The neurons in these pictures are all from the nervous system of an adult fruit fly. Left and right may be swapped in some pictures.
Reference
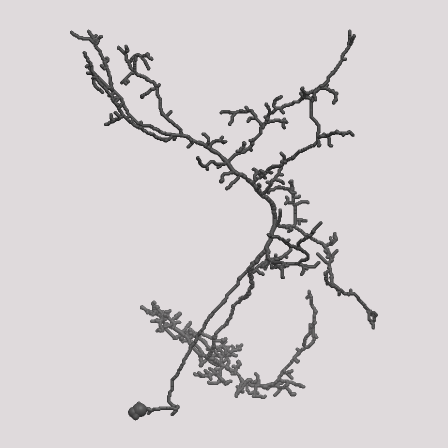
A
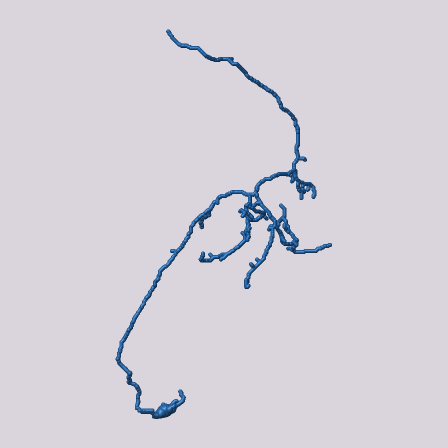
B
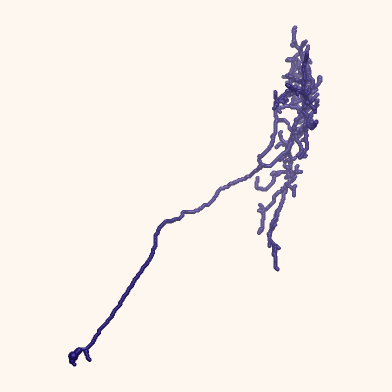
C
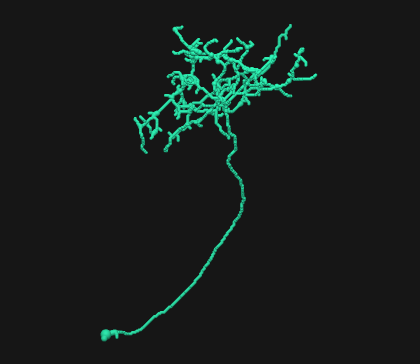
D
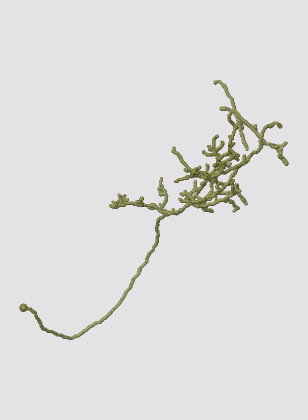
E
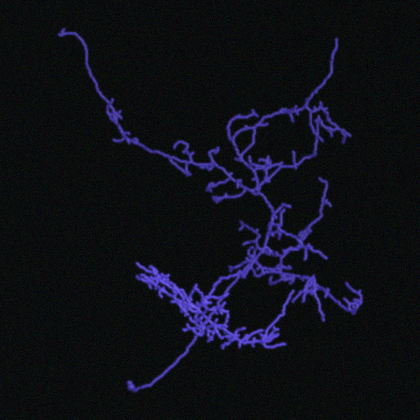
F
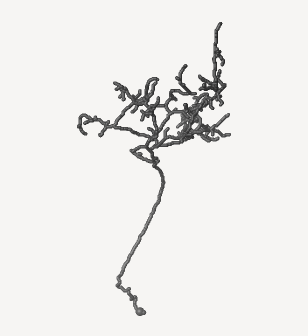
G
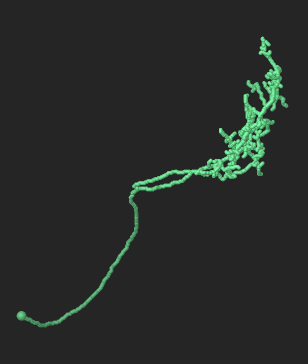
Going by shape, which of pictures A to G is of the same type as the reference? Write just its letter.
E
